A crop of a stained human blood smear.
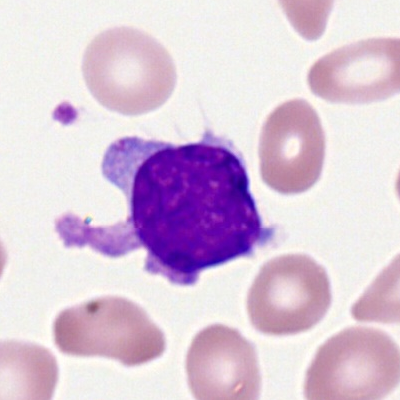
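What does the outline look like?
Irregular, with ragged cytoplasmic extensions and fine hair-like threads projecting from the upper edge.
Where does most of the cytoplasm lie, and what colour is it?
Mostly to the left of the nucleus, and it's a pale lilac-blue.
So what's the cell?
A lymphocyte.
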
